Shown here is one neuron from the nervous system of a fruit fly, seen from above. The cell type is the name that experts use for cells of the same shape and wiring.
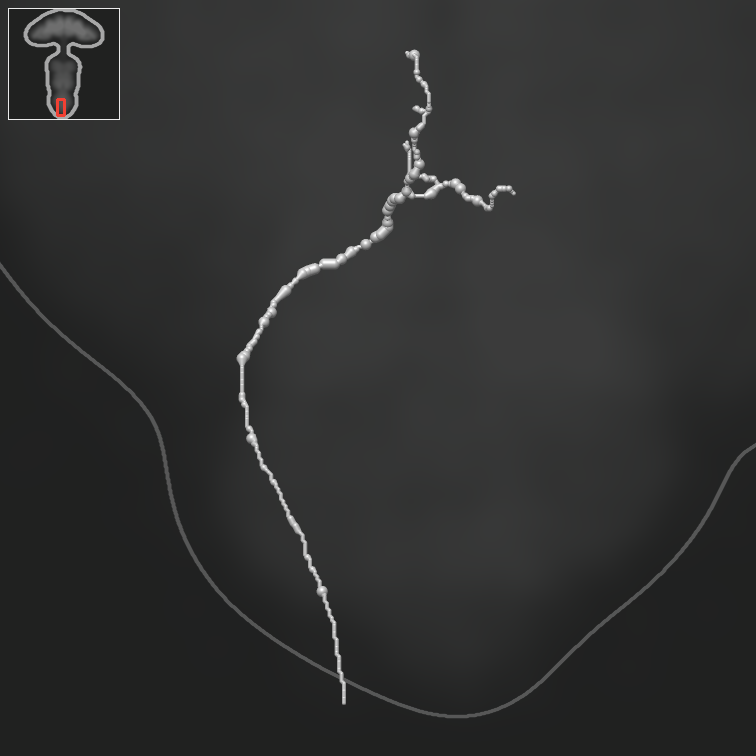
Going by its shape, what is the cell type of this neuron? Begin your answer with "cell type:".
cell type: SNxx04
